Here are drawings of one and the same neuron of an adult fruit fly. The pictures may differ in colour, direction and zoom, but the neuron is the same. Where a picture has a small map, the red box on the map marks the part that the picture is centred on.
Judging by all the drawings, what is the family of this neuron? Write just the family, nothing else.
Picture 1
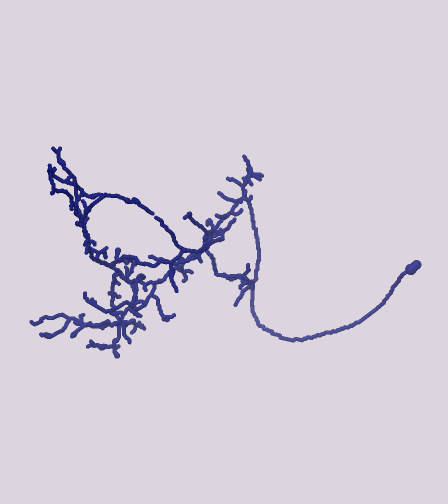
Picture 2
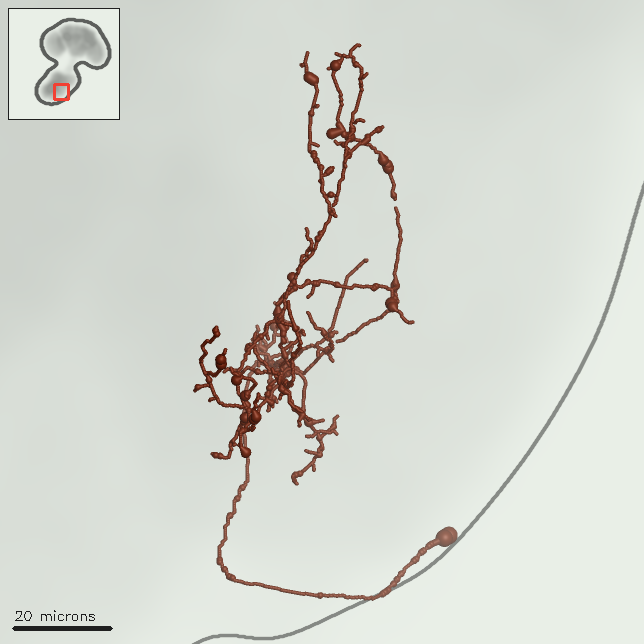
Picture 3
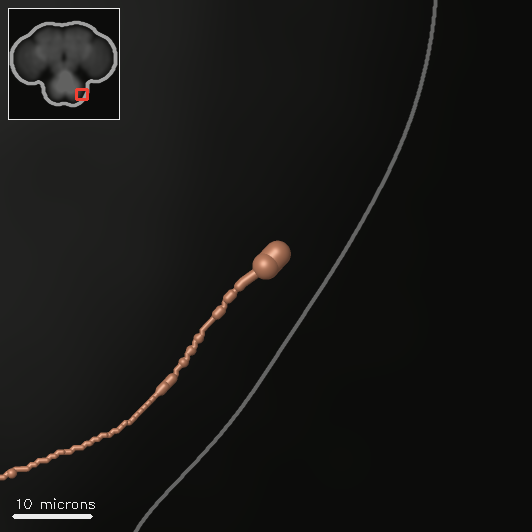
hemilineage 20A.22A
